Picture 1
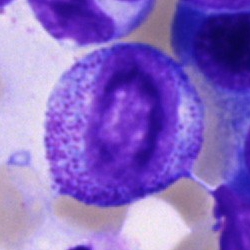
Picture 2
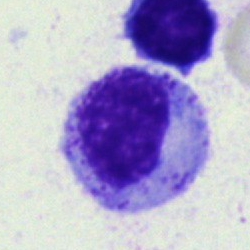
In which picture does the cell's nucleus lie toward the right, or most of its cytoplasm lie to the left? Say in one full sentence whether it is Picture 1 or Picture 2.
Picture 1 features a cell with its nucleus shifted toward the right.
